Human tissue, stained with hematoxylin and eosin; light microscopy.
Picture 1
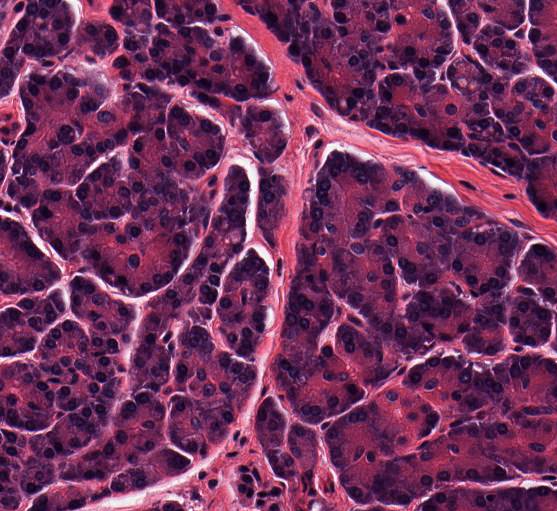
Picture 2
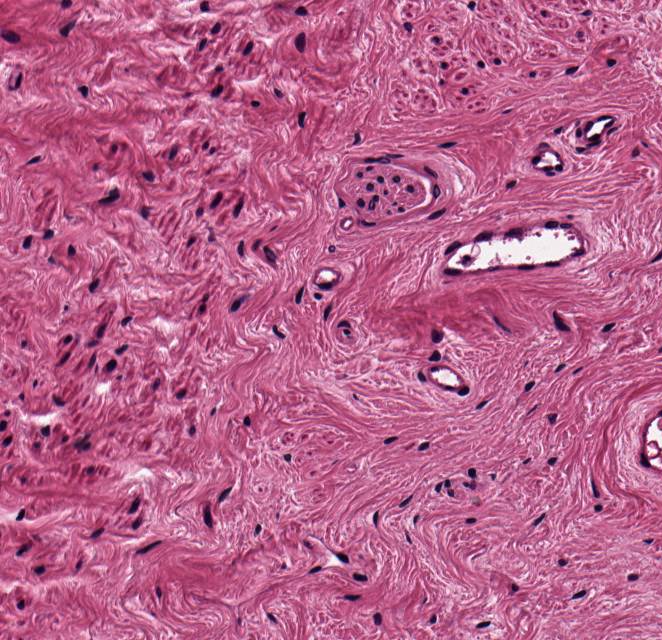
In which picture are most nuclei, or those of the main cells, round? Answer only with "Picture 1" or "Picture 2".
Picture 1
